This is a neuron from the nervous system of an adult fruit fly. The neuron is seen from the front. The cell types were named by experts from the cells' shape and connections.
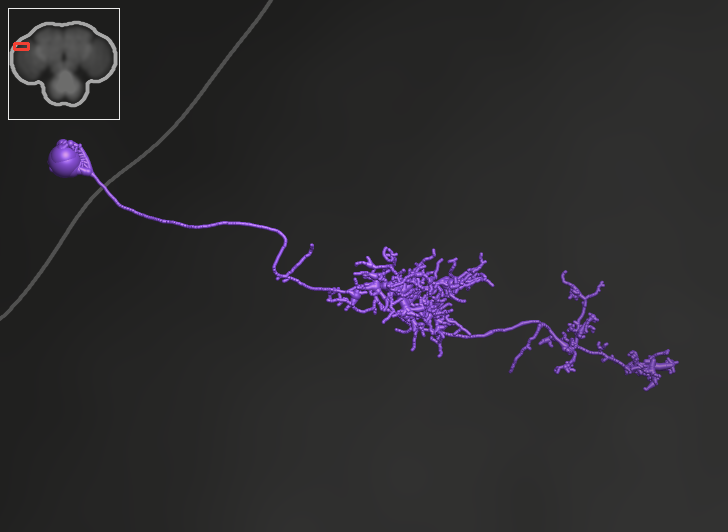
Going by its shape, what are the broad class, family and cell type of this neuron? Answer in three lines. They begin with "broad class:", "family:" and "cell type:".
broad class: optic-lobe intrinsic neuron
family: Mi
cell type: Mi4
